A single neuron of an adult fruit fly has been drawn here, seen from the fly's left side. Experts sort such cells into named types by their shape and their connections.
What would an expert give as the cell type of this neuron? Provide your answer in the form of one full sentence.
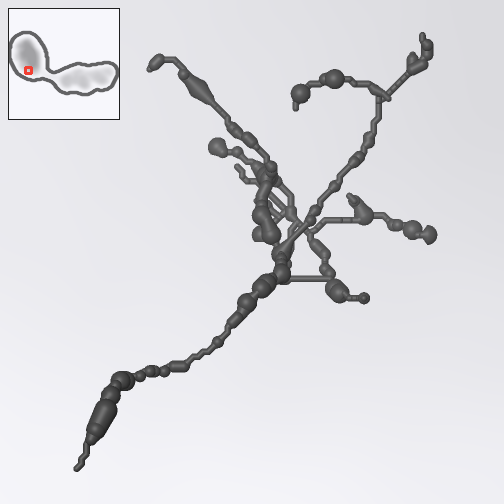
The cell type BM_Vib includes this neuron.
